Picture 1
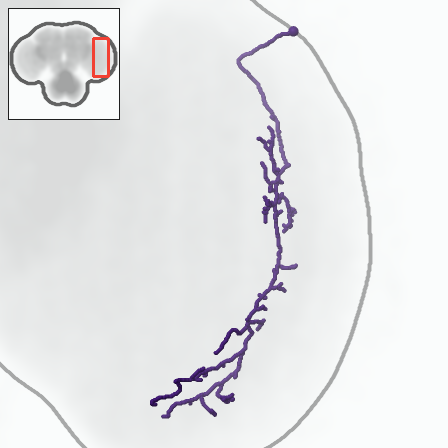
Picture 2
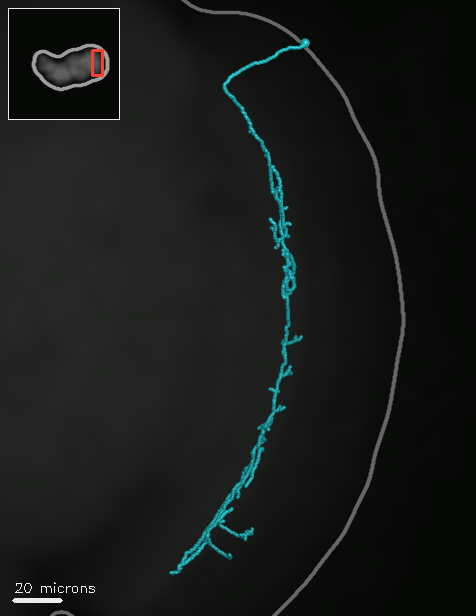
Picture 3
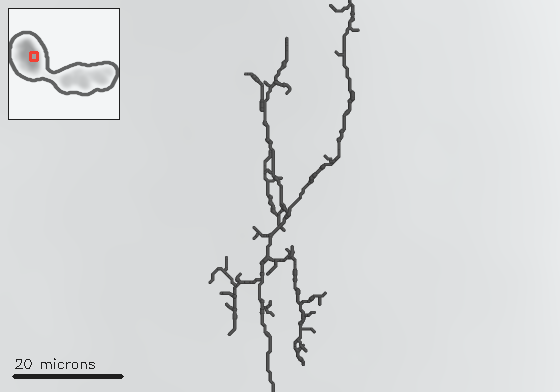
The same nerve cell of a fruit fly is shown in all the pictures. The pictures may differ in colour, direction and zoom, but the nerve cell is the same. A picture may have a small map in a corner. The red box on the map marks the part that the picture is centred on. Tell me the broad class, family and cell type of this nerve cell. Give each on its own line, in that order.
optic-lobe intrinsic neuron
Cm
Cm10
